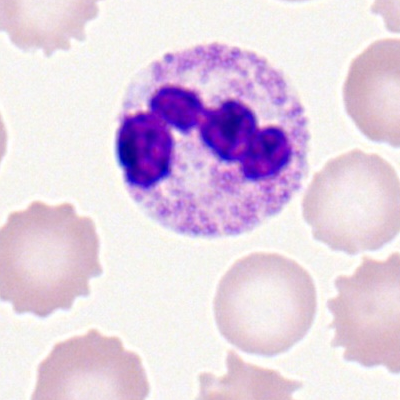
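Segmented neutrophil, the cell in the middle of this stained human blood smear. First, its outline is round and smooth. Second, the nucleus is divided into four lobes, and no nucleoli are visible in it. Last, fine violet granules are scattered throughout the cytoplasm.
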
